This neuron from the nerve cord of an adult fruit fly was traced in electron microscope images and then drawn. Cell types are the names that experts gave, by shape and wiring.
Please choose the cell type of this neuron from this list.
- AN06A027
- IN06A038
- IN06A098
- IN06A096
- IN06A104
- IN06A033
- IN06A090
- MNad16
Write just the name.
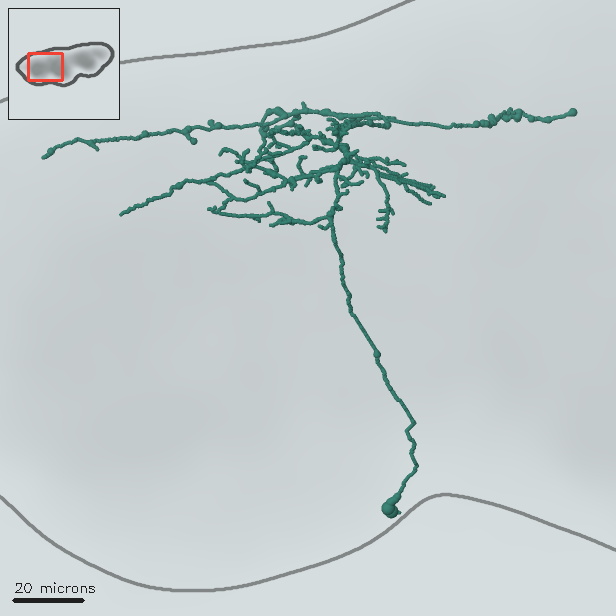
IN06A090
